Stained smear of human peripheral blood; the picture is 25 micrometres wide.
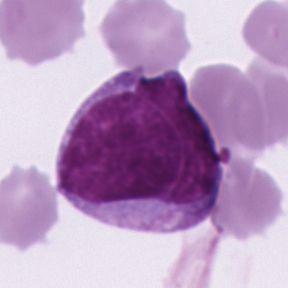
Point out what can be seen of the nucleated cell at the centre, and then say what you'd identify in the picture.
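So this one's outline is rounded, with a small notch up in the top edge. The nucleus sits toward the top, leaving most of the cytoplasm below, and stains a deep purple. There's also a small dark round dot on the right edge. It's a myeloblast.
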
